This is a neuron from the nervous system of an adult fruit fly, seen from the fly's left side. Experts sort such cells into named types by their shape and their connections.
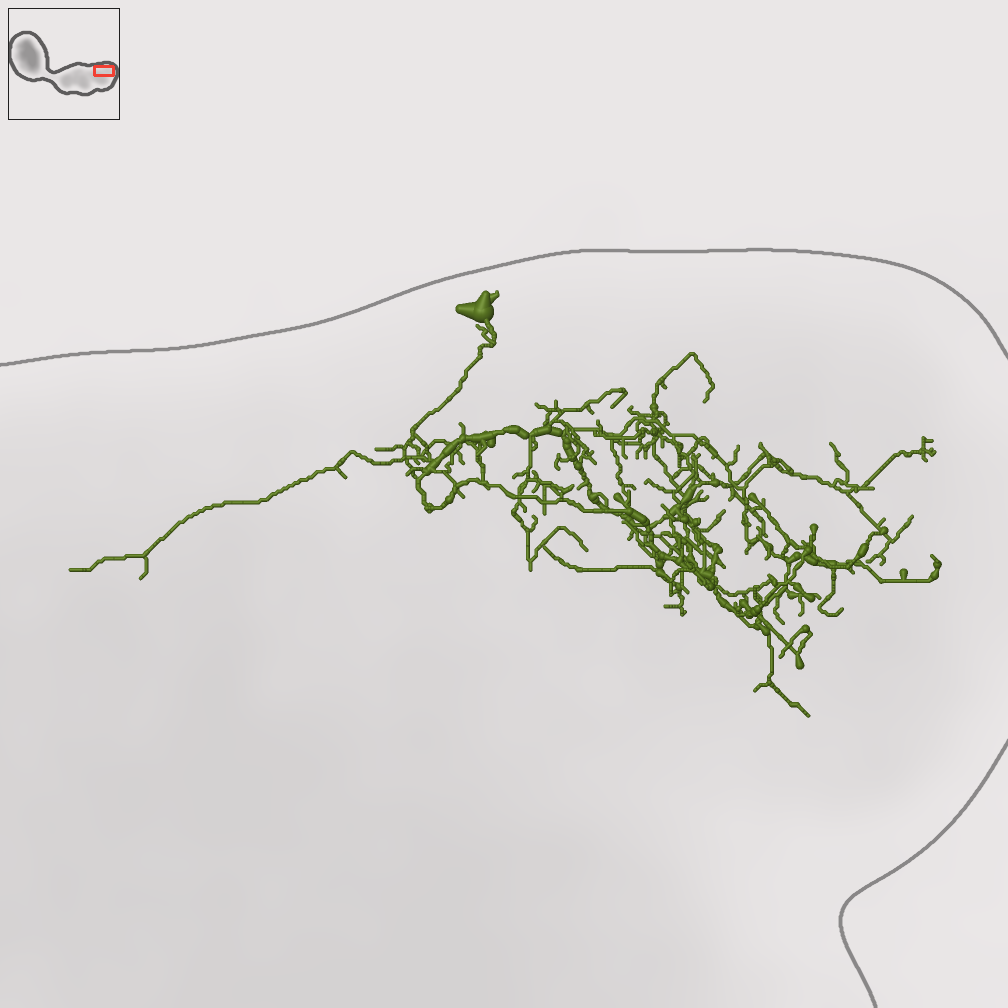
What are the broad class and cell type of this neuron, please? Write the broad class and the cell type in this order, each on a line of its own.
nerve-cord intrinsic neuron
INXXX407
